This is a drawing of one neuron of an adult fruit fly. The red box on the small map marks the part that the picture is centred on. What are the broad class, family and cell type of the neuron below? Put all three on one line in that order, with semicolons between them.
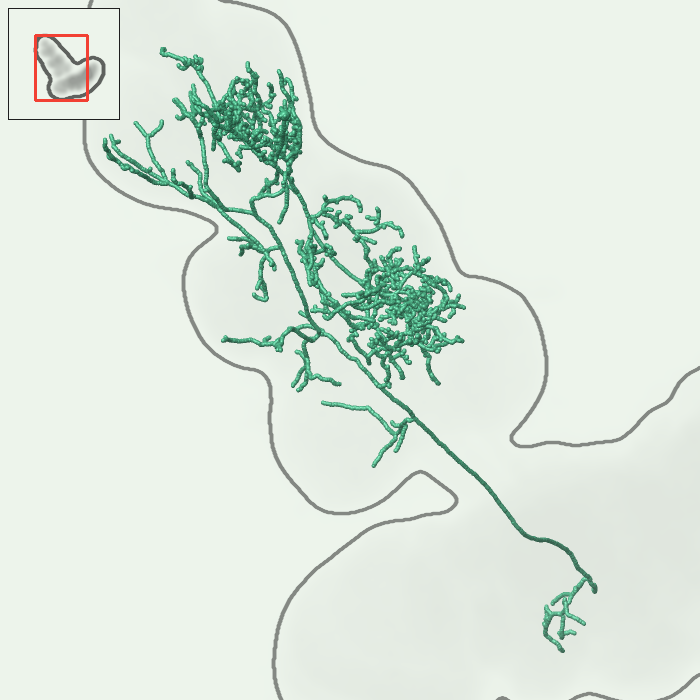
ascending neuron; hemilineage 08B; AN08B005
